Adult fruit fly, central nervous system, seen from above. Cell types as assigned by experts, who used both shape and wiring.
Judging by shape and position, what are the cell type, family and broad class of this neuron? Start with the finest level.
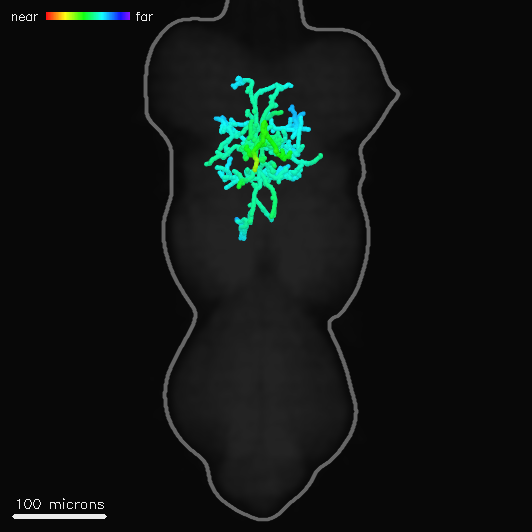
IN00A034; hemilineage 00A; nerve-cord intrinsic neuron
